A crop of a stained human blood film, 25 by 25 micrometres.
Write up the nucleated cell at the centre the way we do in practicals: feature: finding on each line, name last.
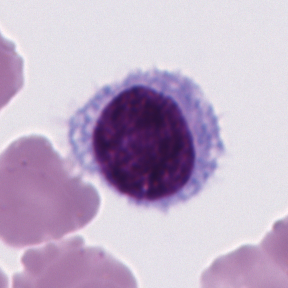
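Outline: roughly round, ragged and frayed all around
Nucleus: round to slightly oval, smooth outline, no indentation
Nucleolus: none distinct
Cytoplasm: lacy, mottled, no distinct granules
Name: hairy cell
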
